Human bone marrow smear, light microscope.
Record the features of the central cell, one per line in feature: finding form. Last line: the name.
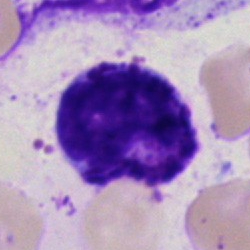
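Outline: roughly round, edge slightly bumpy and uneven
Vacuoles: none seen
Neighbour: a red cell just below its lower edge
Name: basophil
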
